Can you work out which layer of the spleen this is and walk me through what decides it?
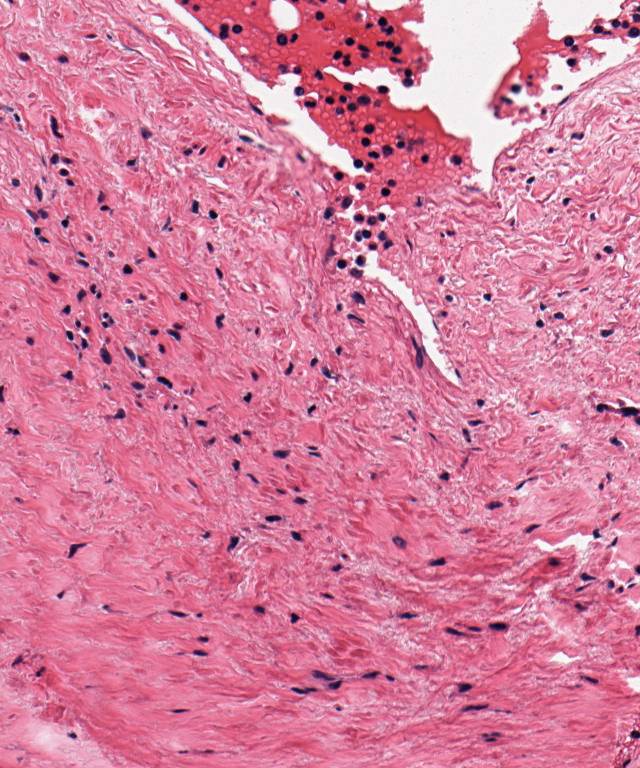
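Dense connective tissue forms most of the field, pink and fibrous, with a cleft holding blood at the top centre. Wavy fibres run roughly horizontally below; the scattered dark, slender, elongated nuclei crowd more in the upper left.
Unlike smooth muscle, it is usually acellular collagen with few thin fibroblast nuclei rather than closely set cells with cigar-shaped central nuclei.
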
